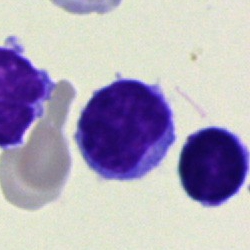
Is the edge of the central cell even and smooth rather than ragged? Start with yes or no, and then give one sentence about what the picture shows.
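No. Small blebs project from the top edge of the cell.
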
